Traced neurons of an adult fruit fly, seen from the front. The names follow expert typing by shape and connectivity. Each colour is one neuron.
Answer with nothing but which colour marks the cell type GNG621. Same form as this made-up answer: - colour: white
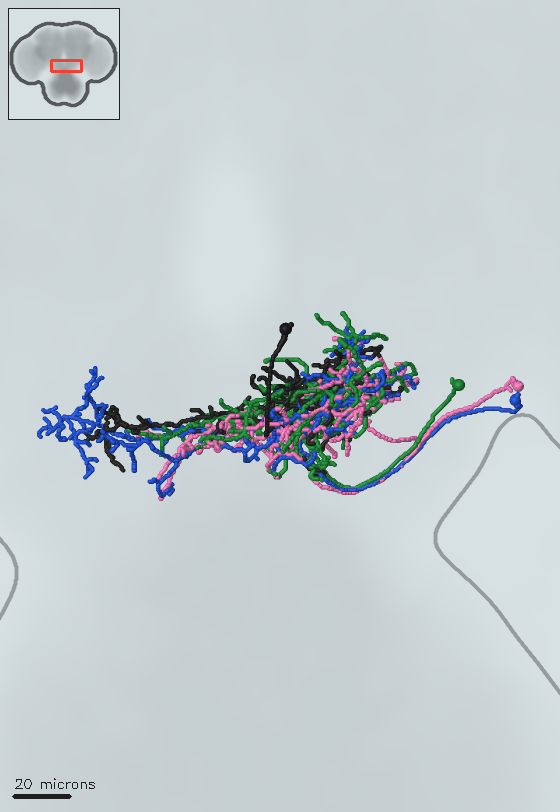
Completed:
- colour: pink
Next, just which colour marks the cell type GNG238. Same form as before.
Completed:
- colour: black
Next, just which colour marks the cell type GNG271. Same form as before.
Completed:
- colour: blue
